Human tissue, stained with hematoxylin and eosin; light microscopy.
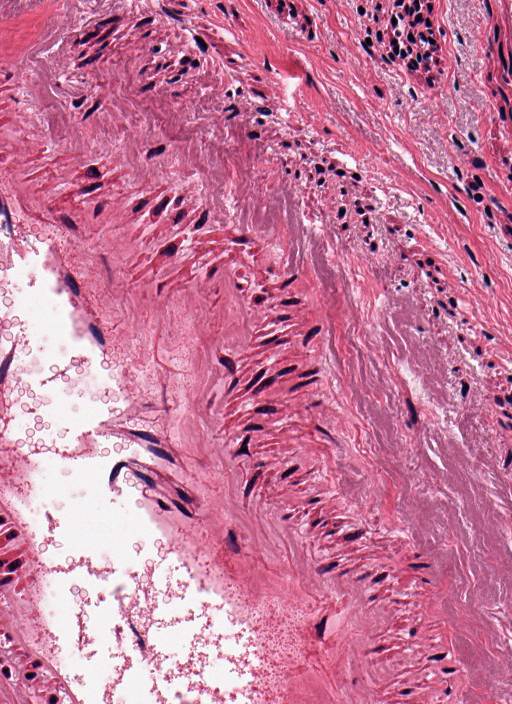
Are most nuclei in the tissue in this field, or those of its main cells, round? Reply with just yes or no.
No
